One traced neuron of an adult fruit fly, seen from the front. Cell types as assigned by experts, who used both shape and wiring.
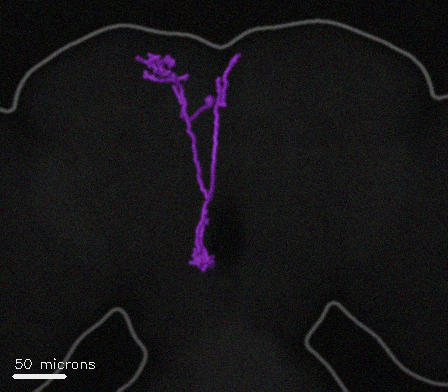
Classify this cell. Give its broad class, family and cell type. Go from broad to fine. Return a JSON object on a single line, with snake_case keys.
{"broad_class": "central-brain intrinsic neuron", "family": "hemilineage DM2_central", "cell_type": "CB1949"}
